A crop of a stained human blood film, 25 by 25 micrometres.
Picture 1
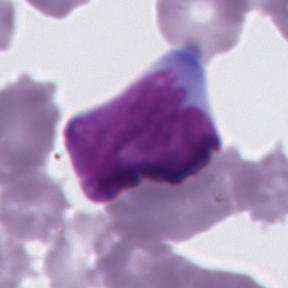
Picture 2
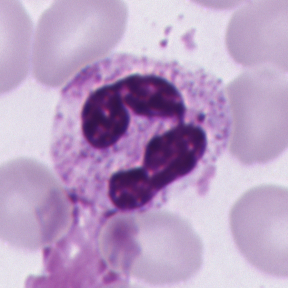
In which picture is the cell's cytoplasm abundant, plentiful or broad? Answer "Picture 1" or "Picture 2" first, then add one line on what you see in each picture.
Picture 2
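In picture 1: The nucleus fills most of the cell, leaving little cytoplasm.
In picture 2: The cytoplasm is plentiful and pale pinkish-lilac.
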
